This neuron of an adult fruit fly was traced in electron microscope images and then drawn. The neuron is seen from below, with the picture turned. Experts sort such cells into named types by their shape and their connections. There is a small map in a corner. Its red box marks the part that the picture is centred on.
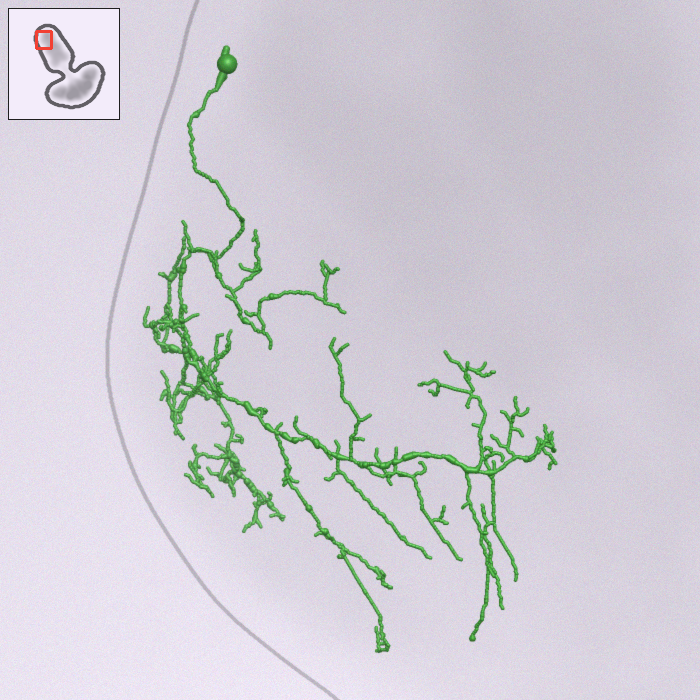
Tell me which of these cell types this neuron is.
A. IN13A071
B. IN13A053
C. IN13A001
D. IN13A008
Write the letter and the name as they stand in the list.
B. IN13A053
